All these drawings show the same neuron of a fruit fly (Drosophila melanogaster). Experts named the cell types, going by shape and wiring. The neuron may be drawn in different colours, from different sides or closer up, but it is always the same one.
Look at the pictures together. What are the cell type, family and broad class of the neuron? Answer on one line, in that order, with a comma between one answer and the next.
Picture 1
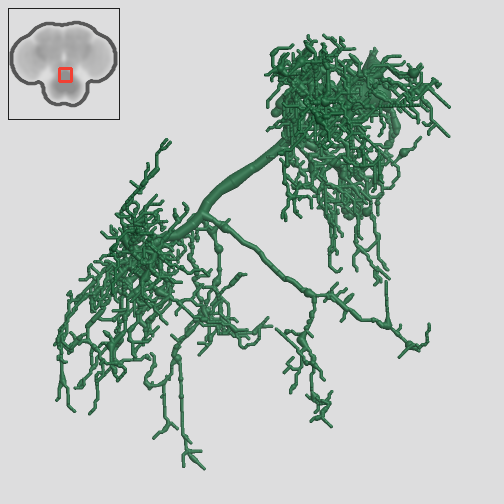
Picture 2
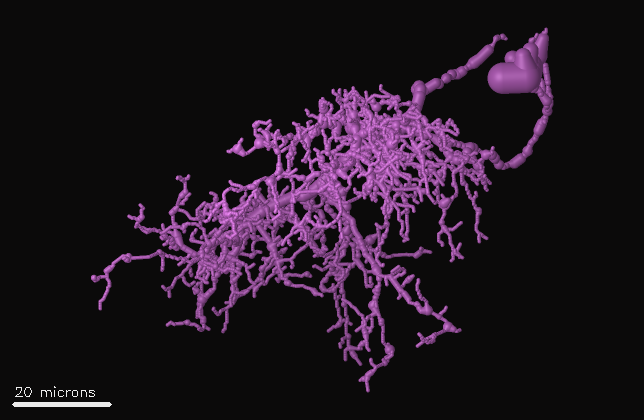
MNad20, MNad, motor neuron of the nerve cord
